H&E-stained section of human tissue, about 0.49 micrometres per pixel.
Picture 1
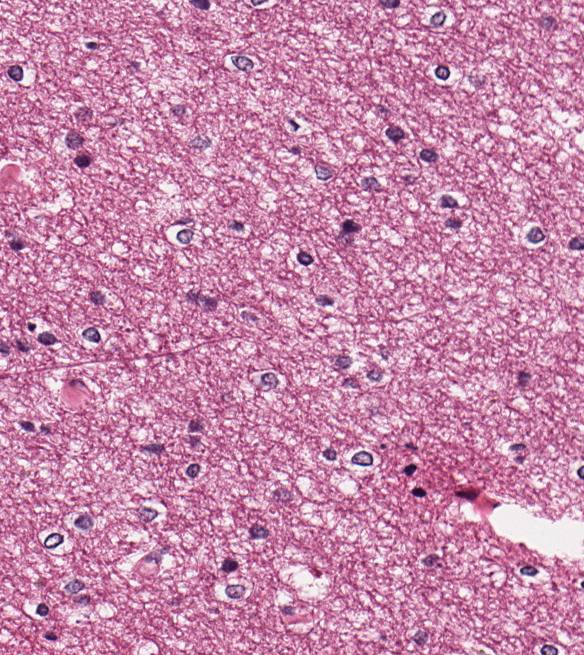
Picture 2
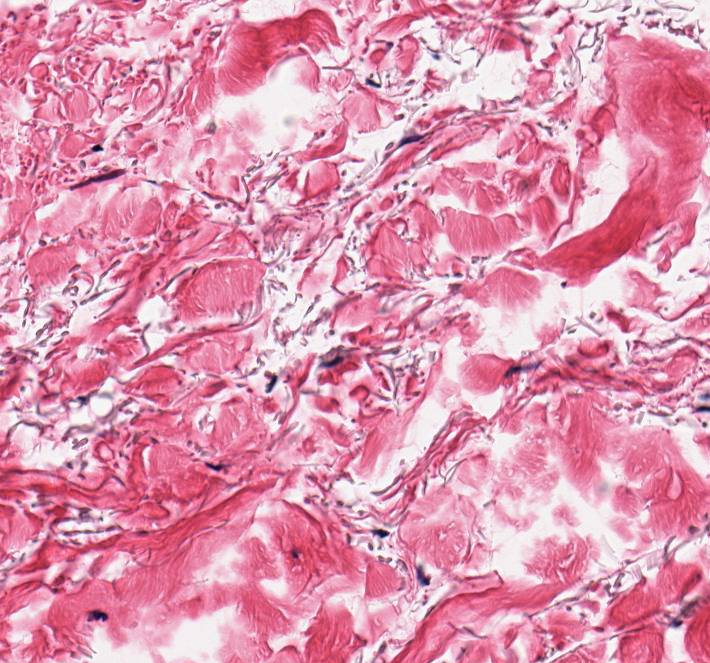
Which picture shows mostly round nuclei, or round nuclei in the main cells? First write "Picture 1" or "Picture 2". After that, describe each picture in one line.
Picture 1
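What picture 1 shows: Most nuclei are small, round and dark purple.
What picture 2 shows: Nuclei are sparse, appearing as a few small, dark, elongated shapes scattered between the bundles.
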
